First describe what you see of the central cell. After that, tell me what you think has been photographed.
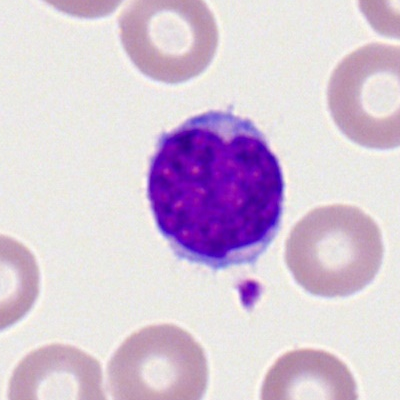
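A small notch marks the top edge of the nucleus, which fills most of the cell. Its chromatin is dense, deep purple and coarsely clumped. Fine, short, irregular projections line the cell edge. This is a lymphocyte.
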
